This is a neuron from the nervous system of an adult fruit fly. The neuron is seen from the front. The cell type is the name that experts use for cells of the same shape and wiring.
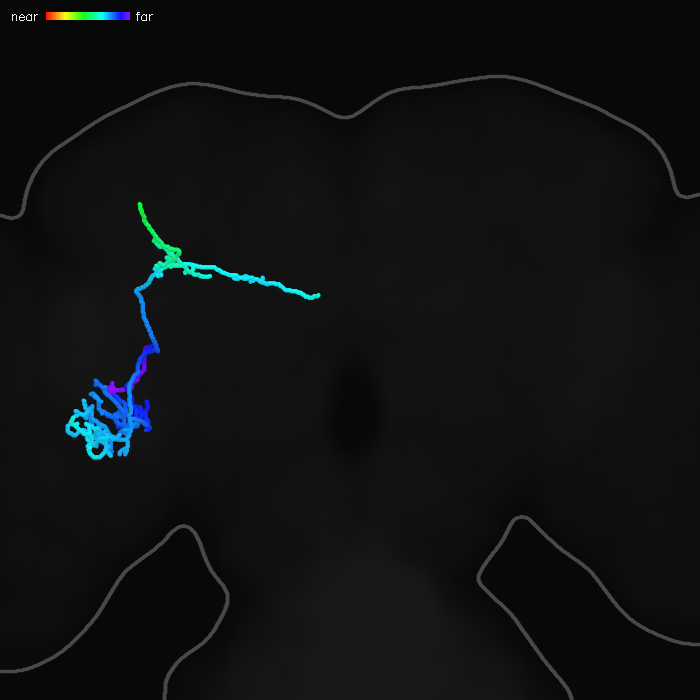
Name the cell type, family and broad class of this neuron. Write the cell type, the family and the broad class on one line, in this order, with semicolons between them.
LC41; hemilineage VLPp&l1_lateral; visual projection neuron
